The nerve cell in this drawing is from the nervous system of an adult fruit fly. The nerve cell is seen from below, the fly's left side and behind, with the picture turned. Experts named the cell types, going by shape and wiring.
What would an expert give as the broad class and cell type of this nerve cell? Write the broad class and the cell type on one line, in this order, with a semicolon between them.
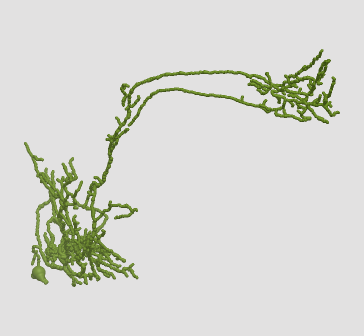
central-brain intrinsic neuron; aMe23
